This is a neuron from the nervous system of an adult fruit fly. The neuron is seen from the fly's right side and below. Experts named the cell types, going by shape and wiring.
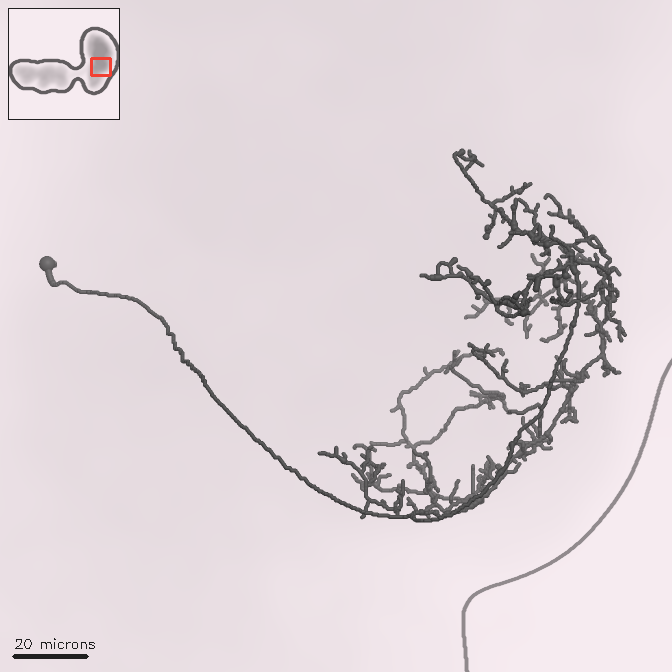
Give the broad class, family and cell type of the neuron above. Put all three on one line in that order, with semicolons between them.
central-brain intrinsic neuron; hemilineage VLPp1; AVLP557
